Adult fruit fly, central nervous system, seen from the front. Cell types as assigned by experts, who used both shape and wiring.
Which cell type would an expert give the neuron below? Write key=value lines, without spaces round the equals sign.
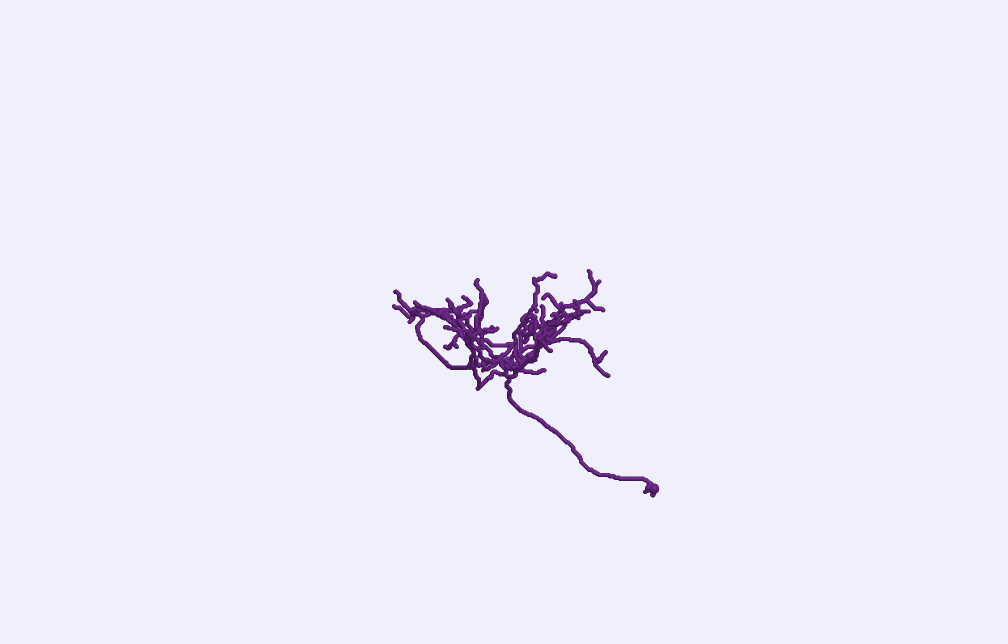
cell_type=IN05B085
